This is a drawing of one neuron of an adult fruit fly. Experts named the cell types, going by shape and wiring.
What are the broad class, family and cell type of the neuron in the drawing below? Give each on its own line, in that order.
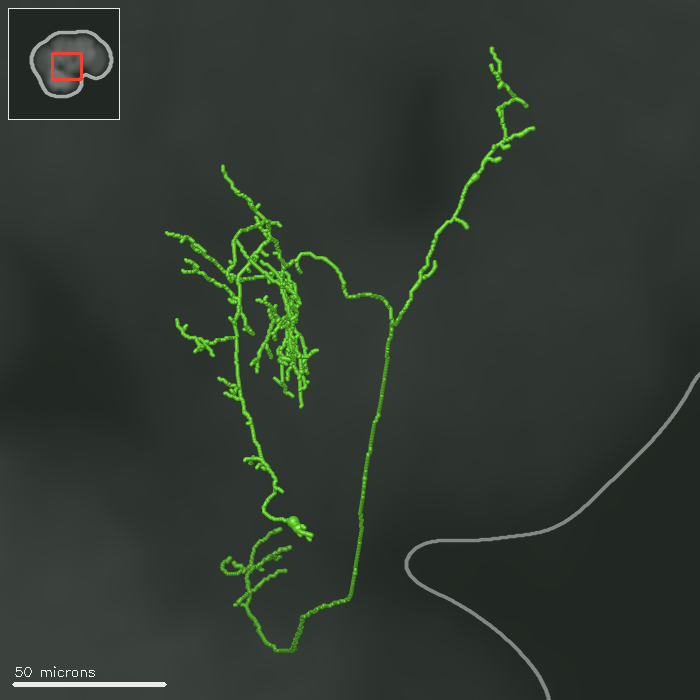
descending neuron
hemilineage LB6
DNge087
